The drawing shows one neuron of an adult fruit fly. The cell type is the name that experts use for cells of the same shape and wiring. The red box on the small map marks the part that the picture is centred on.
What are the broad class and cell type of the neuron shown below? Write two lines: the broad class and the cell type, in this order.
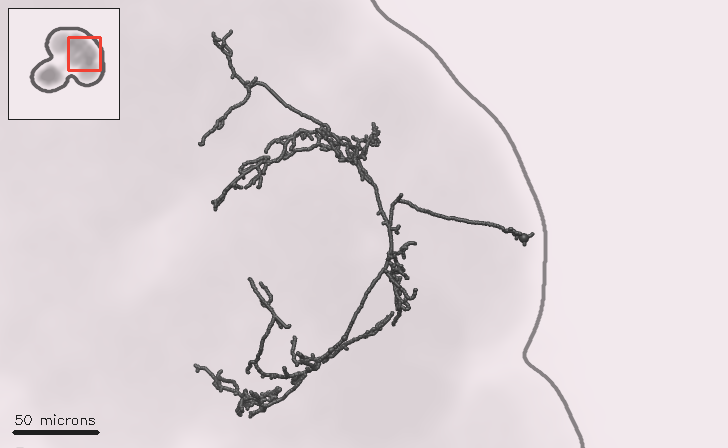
central-brain intrinsic neuron
ATL014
